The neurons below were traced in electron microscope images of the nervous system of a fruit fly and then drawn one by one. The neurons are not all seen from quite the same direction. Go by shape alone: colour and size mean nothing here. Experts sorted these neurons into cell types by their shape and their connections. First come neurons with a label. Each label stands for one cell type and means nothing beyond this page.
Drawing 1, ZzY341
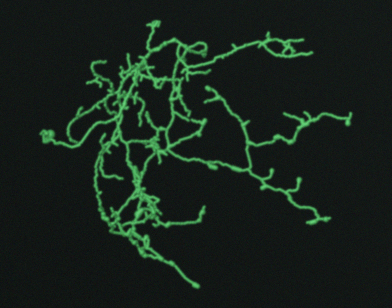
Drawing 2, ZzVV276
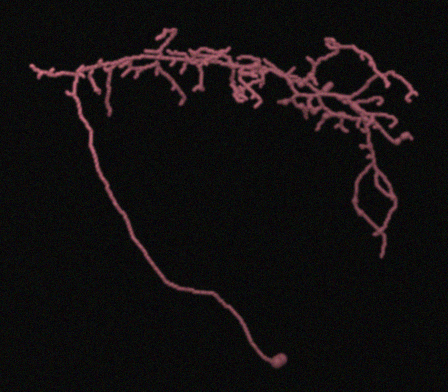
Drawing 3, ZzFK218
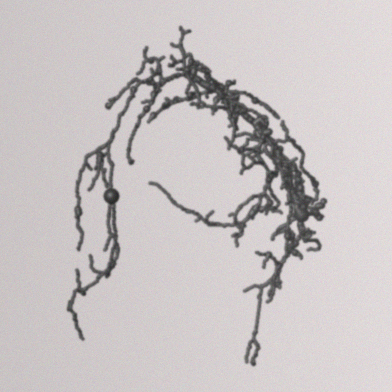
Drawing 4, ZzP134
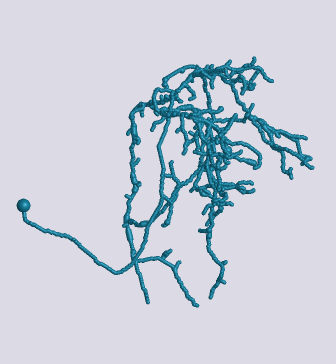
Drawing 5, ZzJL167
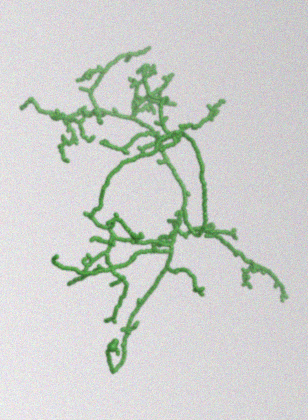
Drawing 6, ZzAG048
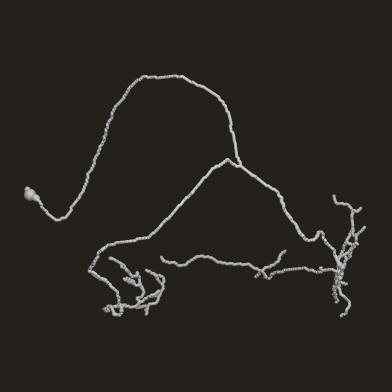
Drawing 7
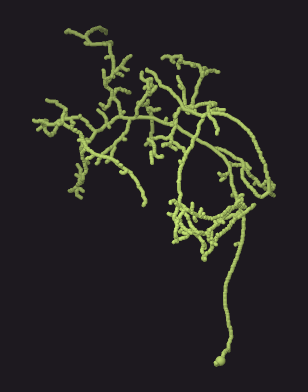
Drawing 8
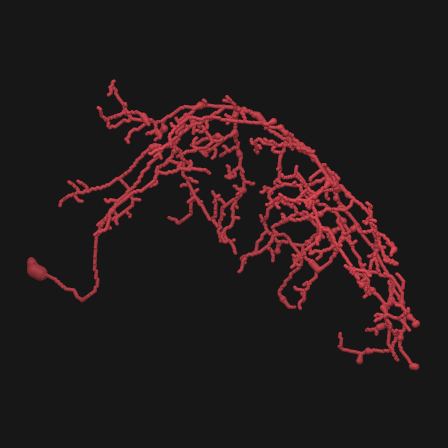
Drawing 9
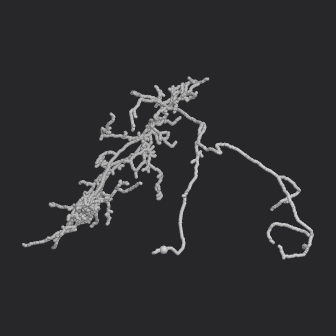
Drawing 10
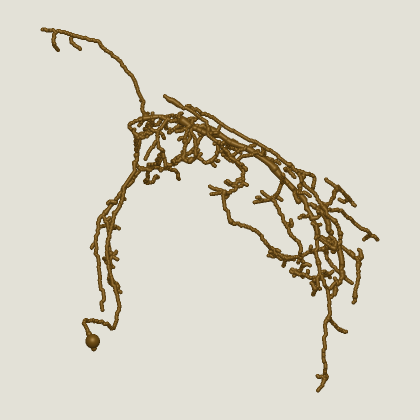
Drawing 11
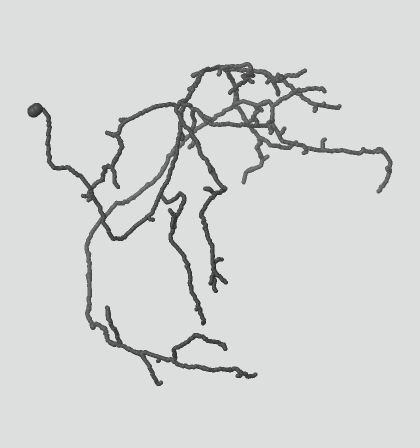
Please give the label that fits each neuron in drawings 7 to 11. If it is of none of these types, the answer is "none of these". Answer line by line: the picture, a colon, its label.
7: ZzJL167
8: none of these
9: none of these
10: ZzFK218
11: ZzAG048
